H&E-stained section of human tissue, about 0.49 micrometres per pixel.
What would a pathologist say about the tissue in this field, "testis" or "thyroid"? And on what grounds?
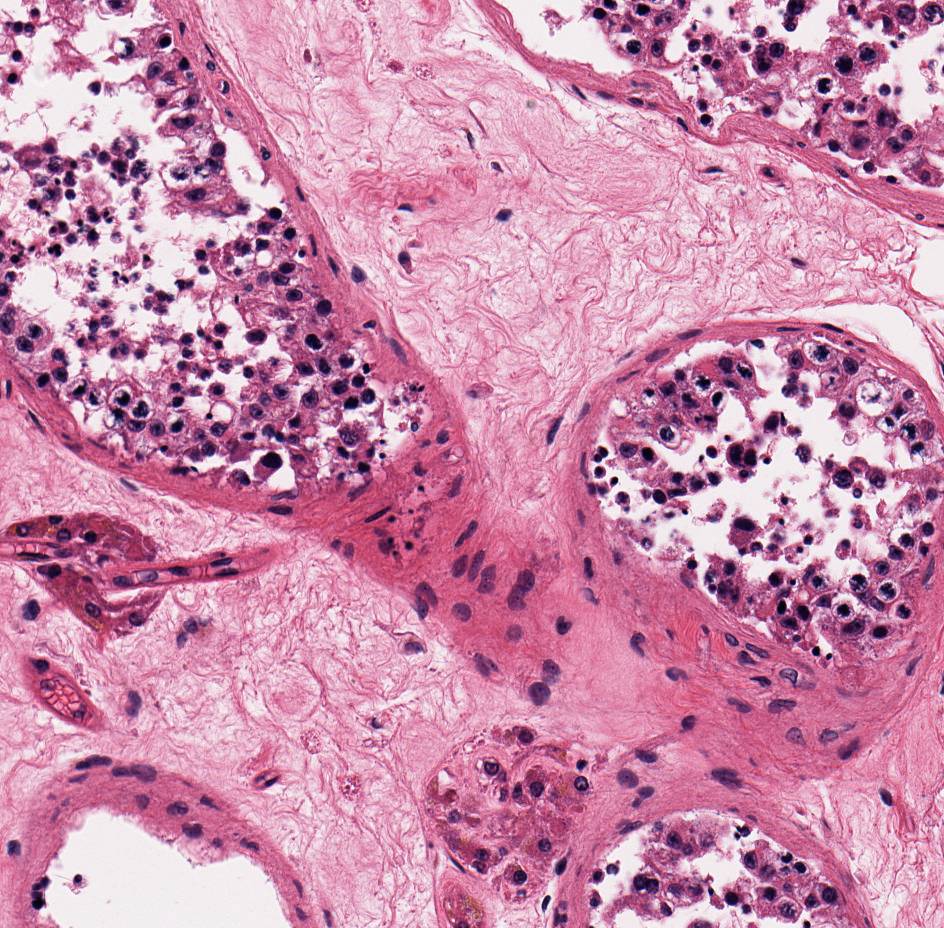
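This is testis rather than thyroid.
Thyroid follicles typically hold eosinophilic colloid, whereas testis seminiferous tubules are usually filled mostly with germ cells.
Here the tubules are filled with loosely arranged rounded cells with dark round nuclei among many clear spaces, not an orderly layered lining. Larger cells with large round nuclei and pale cytoplasm are scattered among them. The stroma between tubules is pale, loose and finely wispy with few nuclei. At the lower centre, polygonal cells with abundant granular pink-brown cytoplasm and round nuclei cluster between tubules.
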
